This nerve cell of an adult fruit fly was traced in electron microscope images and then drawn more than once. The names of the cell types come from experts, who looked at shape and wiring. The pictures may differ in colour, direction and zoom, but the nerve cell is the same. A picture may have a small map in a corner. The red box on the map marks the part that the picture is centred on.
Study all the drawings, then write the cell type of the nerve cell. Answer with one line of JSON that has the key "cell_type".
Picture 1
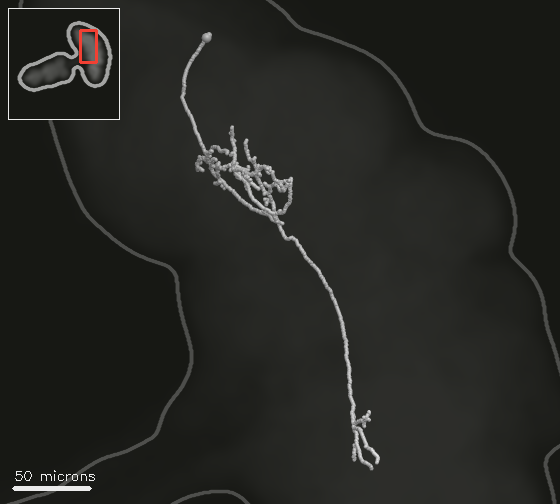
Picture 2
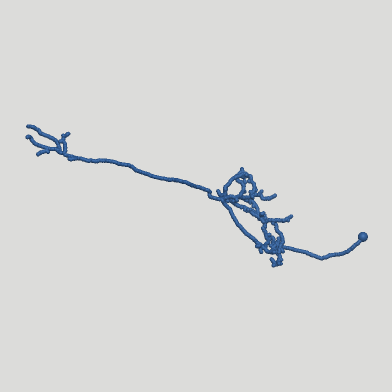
{"cell_type": "CB3556"}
